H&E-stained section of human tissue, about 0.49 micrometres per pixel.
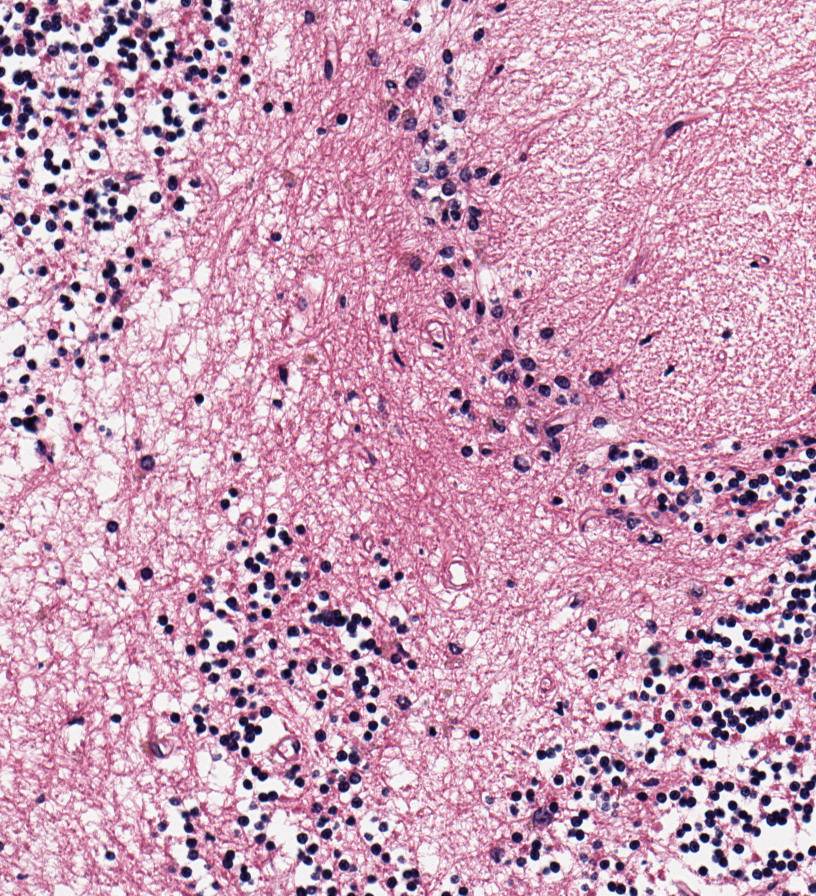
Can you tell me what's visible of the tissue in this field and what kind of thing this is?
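Dense sheets of small, round, darkly staining nuclei occupy the lower part and upper left of the field, each nucleus with very scant visible cytoplasm. The centre is pale pink fibrillary tissue with only scattered nuclei. Just right of centre, a small cluster of nuclei is larger and more variable in shape than those of the dense sheets. The tissue is cerebellum.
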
